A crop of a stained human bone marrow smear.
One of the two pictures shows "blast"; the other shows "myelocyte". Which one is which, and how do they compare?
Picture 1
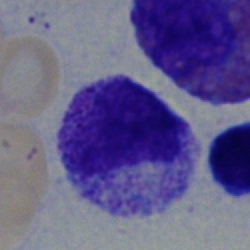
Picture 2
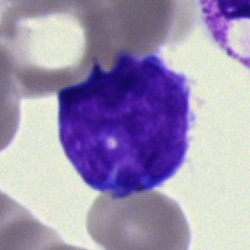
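The myelocyte is in picture 1, and picture 2 is the blast. Start with the outline: the myelocyte is roughly round and smooth, while the blast is irregular and somewhat angular. The myelocyte's nucleus is a single unlobed mass of dense dark purple chromatin, with pale lilac-grey cytoplasm around it and no vacuoles in that cytoplasm.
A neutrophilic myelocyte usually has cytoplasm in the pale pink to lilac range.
In the blast, the dark nucleus takes up nearly the whole cell, so there's almost no cytoplasm to see.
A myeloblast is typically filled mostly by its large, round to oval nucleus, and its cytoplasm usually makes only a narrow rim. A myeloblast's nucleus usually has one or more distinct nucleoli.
No distinct nucleoli can be seen in this one. You'll also notice small fine purplish fragments along the blast's right edge, red cells pressing on its upper and lower edges, and a tiny bright white spot near its centre.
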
